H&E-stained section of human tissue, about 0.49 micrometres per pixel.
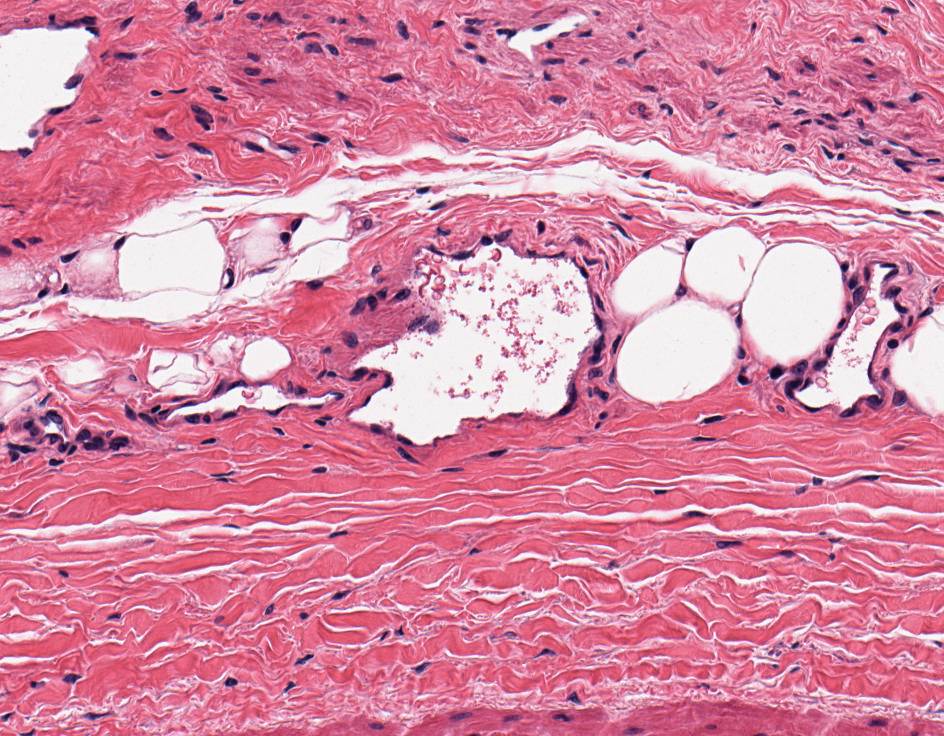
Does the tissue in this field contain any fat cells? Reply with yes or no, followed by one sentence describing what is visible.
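Yes. A group of large empty adipocytes lies just to the right of the central vessel.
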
